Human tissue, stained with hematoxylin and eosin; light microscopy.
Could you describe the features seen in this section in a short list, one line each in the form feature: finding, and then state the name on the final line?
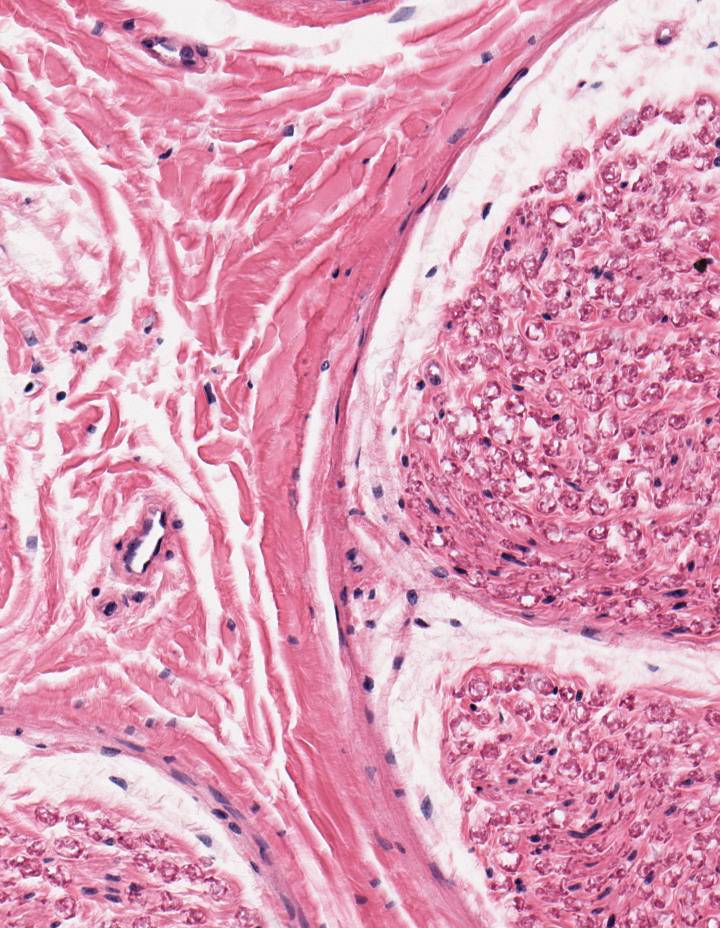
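Bundles: three, rounded, cut across; upper right, lower right, bottom left
Separation: pink fibrous tissue
Profiles: many, small, round; central pink dot, pale clear ring
Nuclei: small, dark, oval to elongated; far fewer than profiles
Vessel: slit-like lumen lined by dark nuclei; left-centre
Name: tibial nerve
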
